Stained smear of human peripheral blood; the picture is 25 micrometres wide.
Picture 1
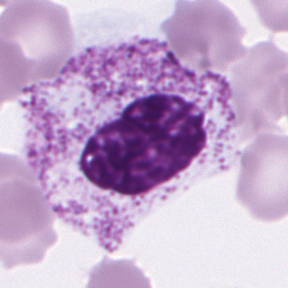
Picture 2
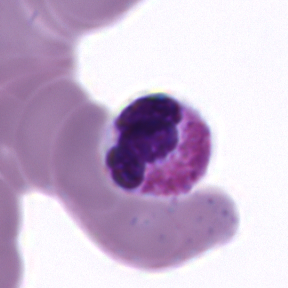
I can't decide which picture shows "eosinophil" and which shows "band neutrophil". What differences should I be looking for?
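Identification: band neutrophil, picture 1; eosinophil, picture 2. Picture 1 has an irregular, ragged outline rather than a smooth circle. Picture 2 has a round, smooth outline and measures about 10 micrometres across. Picture 1 cytoplasm is abundant and very pale, and its granules leave the nuclear outline plainly visible. Picture 2 cytoplasm is packed with coarse pink-red granules.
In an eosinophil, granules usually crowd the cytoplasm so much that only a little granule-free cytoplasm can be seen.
Picture 2 nucleus lies against the left side of the cell, with cytoplasm showing to its right. Chromatin is dark purple in both pictures: coarsely clumped in picture 1 and dense in picture 2. No nucleolus is seen in either.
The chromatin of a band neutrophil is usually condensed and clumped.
Red cells surround picture 1 on several sides without covering it, and in picture 2 one curves along the lower side.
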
